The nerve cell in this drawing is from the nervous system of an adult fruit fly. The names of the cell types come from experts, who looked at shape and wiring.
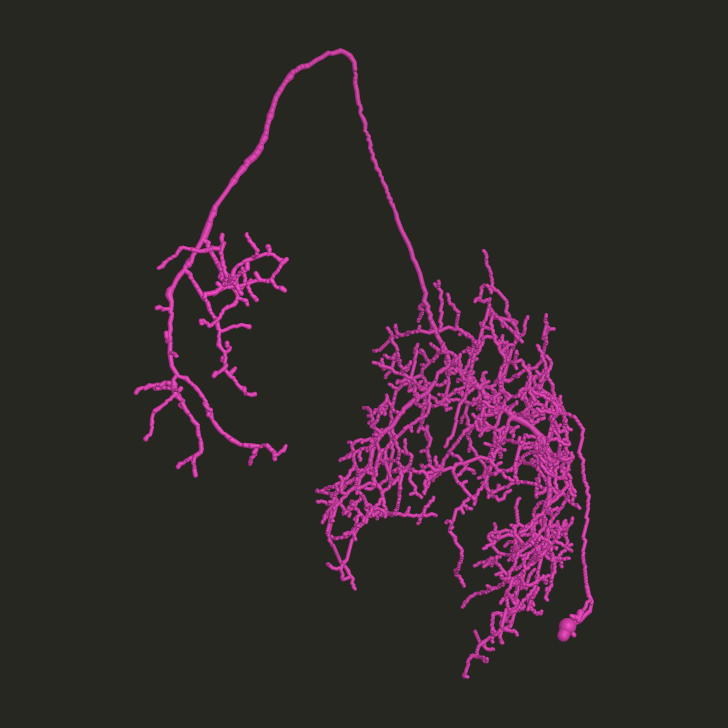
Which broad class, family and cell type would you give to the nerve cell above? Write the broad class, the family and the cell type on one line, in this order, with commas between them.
nerve-cord intrinsic neuron, hemilineage 14B, IN14B005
